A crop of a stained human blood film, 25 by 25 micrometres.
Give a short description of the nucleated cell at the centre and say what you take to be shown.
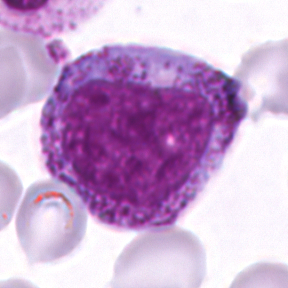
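Most of the cell is filled by its nucleus, and the remaining rim of cytoplasm is widest at the top. Above the nucleus, a pale, clear patch lies in the cytoplasm. Dark purple granules occupy the cytoplasm and are most crowded along the cell edge, with pale lilac cytoplasm between them. The nucleated cell is a promyelocyte.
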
